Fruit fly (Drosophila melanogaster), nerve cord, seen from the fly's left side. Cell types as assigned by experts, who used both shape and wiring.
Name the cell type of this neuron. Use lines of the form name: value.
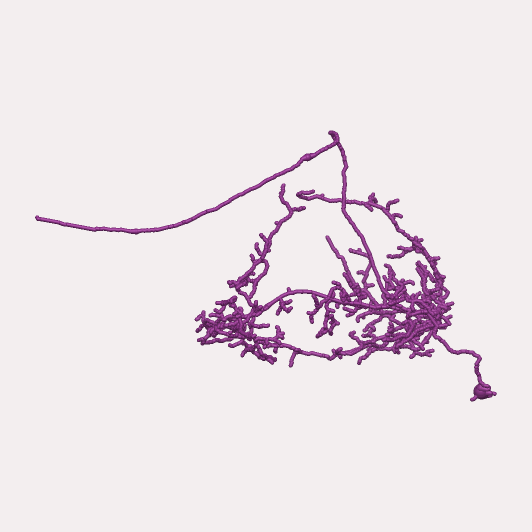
cell type: AN04B003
